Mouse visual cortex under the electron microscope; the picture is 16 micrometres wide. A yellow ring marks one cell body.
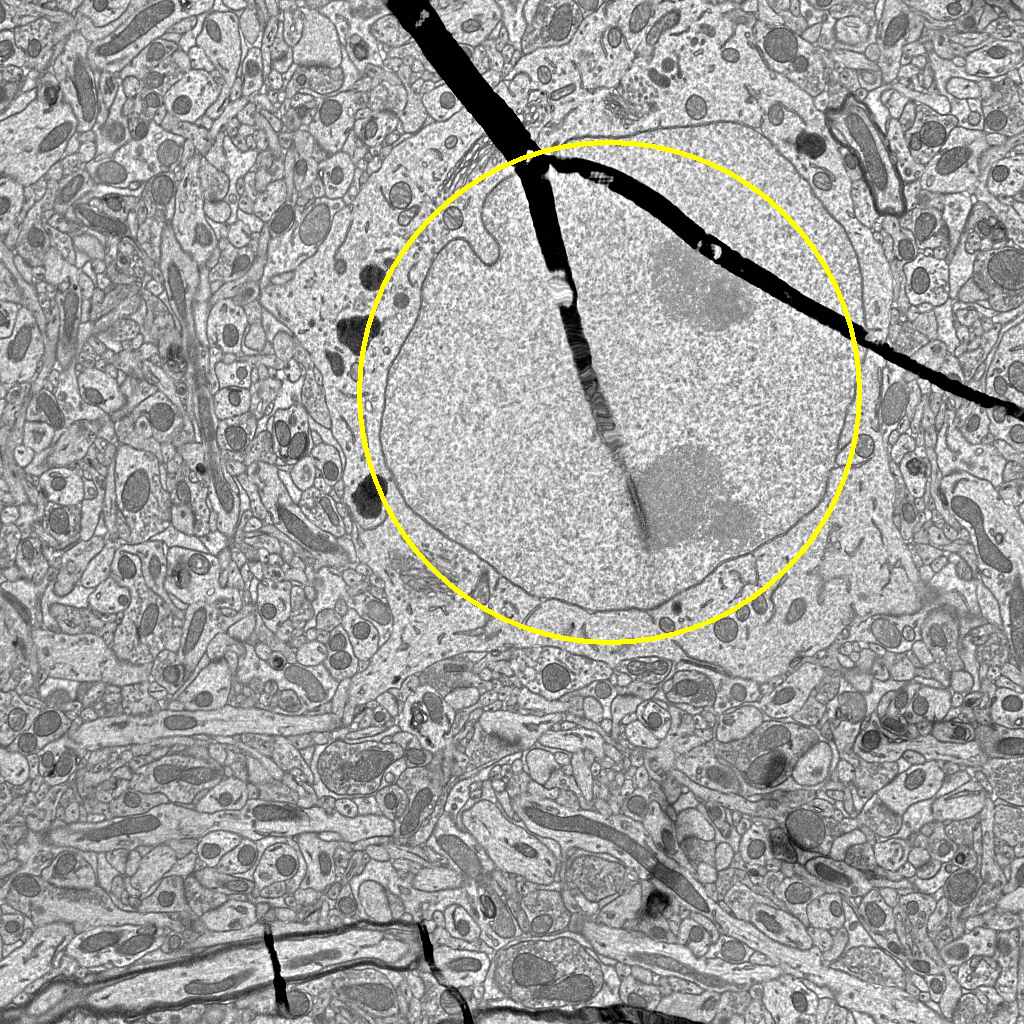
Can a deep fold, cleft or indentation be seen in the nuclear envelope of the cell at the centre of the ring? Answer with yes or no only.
Yes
